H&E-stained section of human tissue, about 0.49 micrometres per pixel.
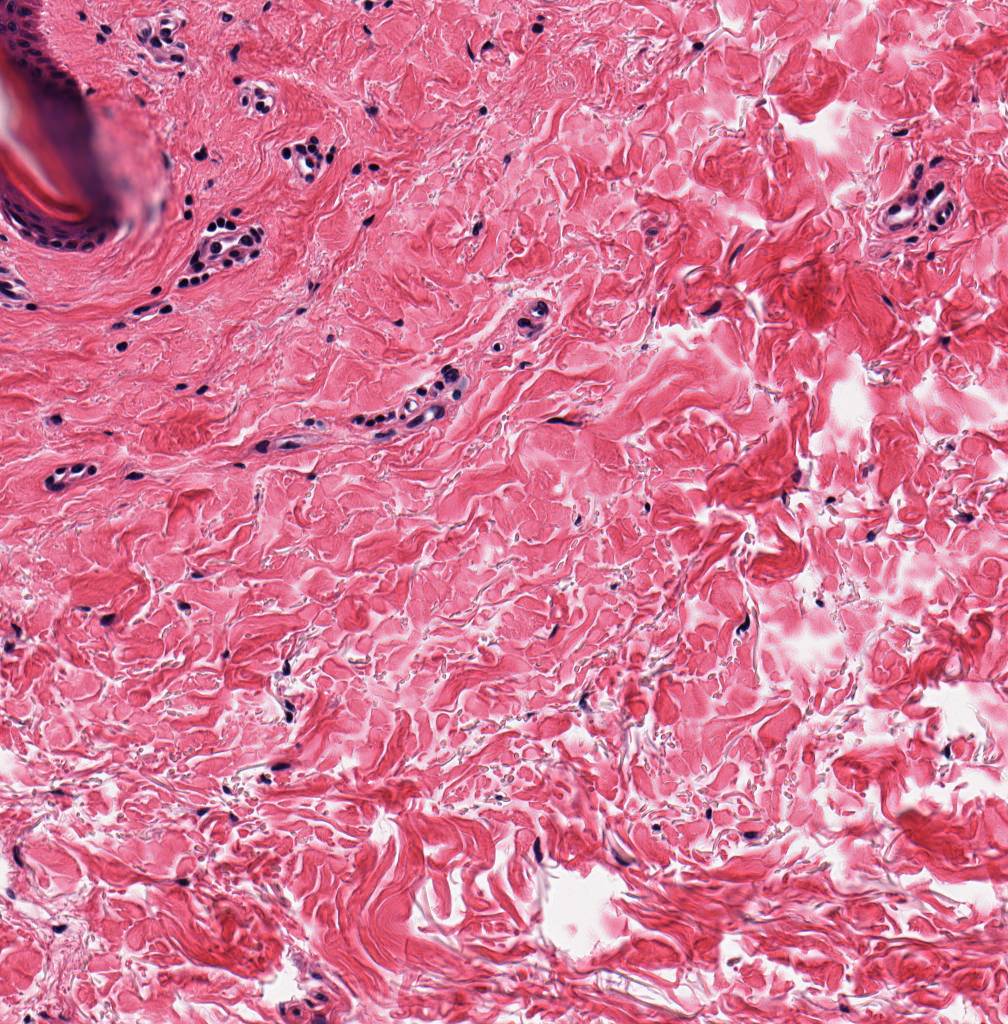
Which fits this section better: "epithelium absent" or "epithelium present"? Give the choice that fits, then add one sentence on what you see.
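Epithelium present. A hair shaft ringed by a thin layer of epithelial cells is cut at the top-left corner.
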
